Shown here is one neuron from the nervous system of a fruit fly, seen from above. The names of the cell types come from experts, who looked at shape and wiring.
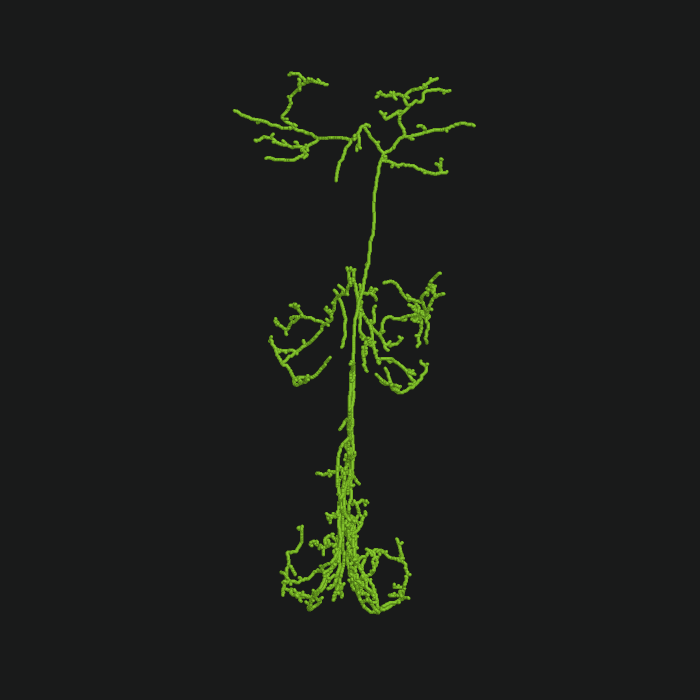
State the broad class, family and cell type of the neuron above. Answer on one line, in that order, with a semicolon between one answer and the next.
nerve-cord intrinsic neuron; hemilineage 05B; IN05B017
